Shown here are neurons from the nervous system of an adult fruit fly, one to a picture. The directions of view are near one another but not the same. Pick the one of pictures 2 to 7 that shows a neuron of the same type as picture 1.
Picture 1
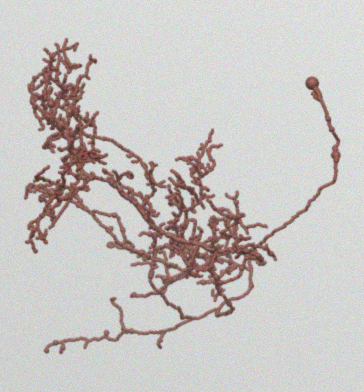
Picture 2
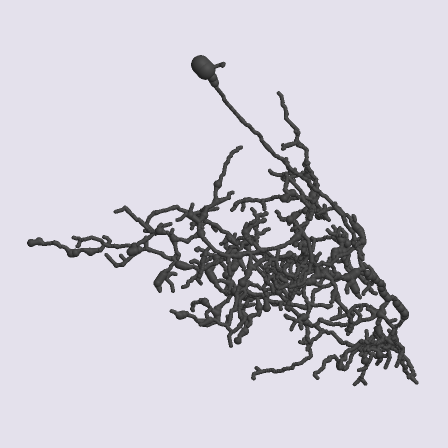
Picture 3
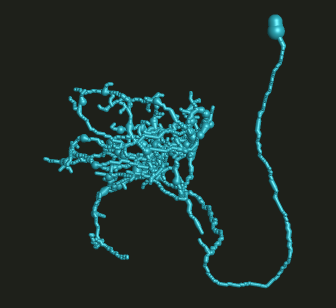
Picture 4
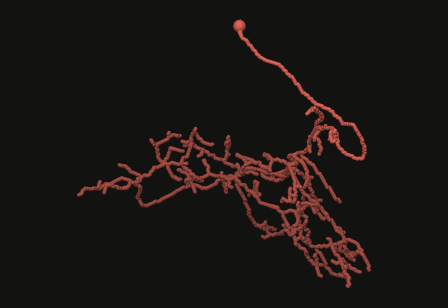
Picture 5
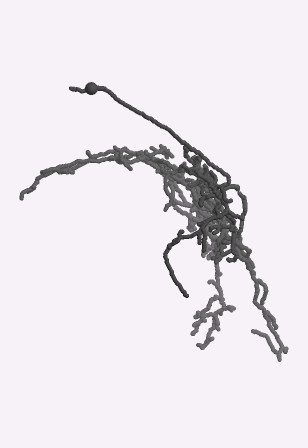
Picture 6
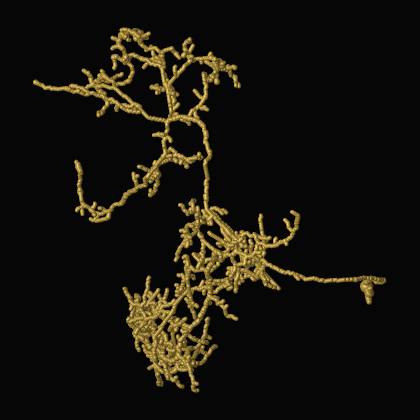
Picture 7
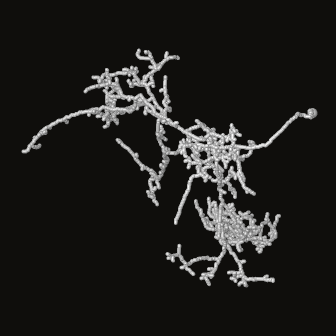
6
